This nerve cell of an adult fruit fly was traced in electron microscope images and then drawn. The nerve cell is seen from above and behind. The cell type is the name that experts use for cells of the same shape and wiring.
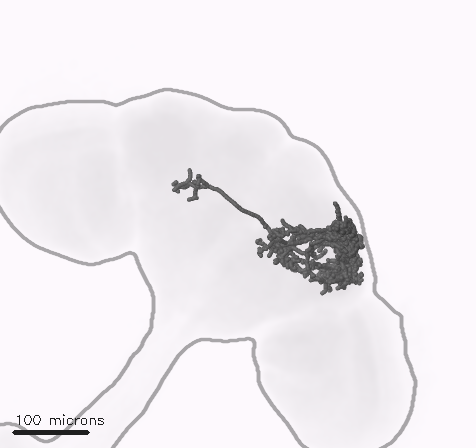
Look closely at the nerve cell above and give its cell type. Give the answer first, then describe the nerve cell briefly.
It is of cell type AVLP211. It is a central-brain intrinsic neuron. It is in the brain and does not reach the nerve cord. From left to right in the picture it spans about 250 microns.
